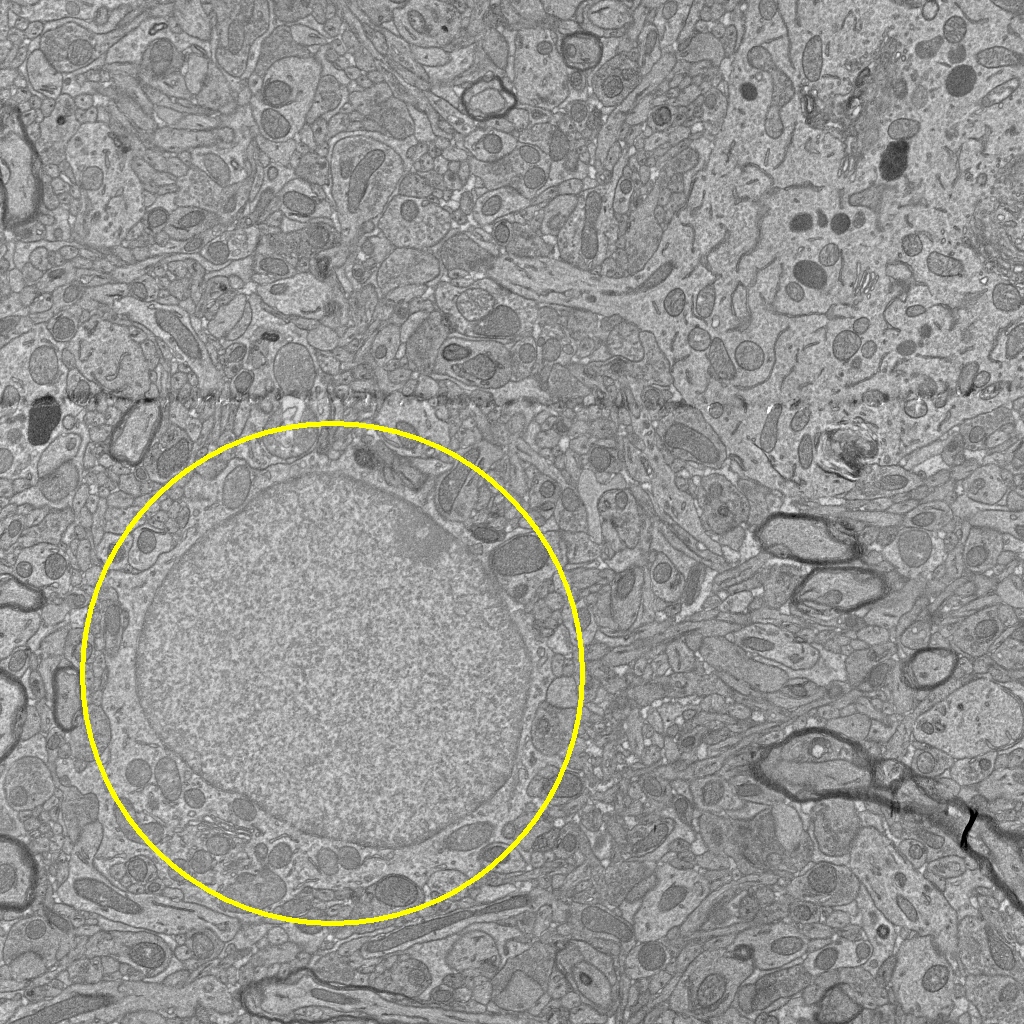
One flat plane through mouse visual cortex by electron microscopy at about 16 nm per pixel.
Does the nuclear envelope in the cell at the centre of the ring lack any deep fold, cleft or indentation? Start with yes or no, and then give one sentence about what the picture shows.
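Yes. The nuclear envelope runs smoothly, without deep folds.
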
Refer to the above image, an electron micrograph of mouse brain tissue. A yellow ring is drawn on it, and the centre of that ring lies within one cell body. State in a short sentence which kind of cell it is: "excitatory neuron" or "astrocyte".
The centre of the ring falls on an astrocyte.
